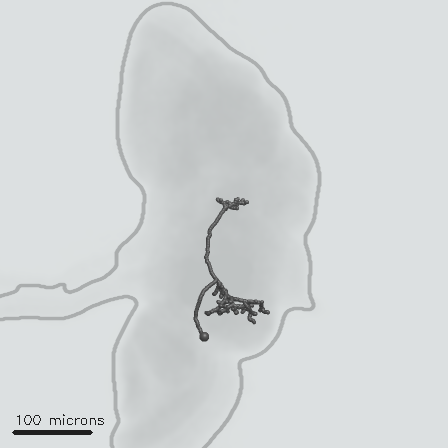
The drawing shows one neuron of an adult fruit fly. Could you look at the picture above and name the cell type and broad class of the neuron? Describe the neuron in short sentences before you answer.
It lies in the brain. The cell body is at the bottom of the picture. By the scale bar it is about 180 microns tall in this view. The cell type is CB0758. It is a central-brain intrinsic neuron.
